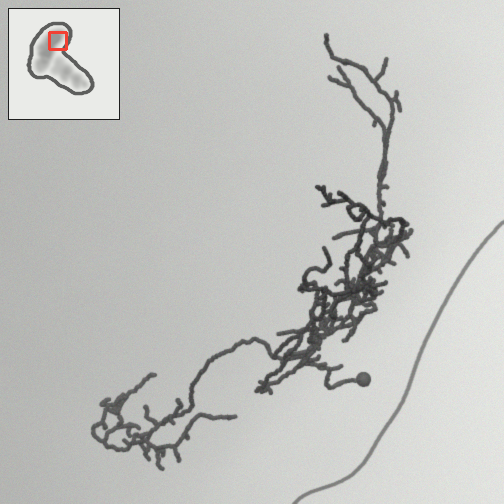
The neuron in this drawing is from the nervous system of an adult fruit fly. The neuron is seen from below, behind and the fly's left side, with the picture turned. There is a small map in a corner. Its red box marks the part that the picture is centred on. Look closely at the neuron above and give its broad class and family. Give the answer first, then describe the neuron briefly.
This is a central-brain intrinsic neuron. Its family is hemilineage CLp1. Its cell body lies at the lower right of the picture. The picture shows dozens of branch ends.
